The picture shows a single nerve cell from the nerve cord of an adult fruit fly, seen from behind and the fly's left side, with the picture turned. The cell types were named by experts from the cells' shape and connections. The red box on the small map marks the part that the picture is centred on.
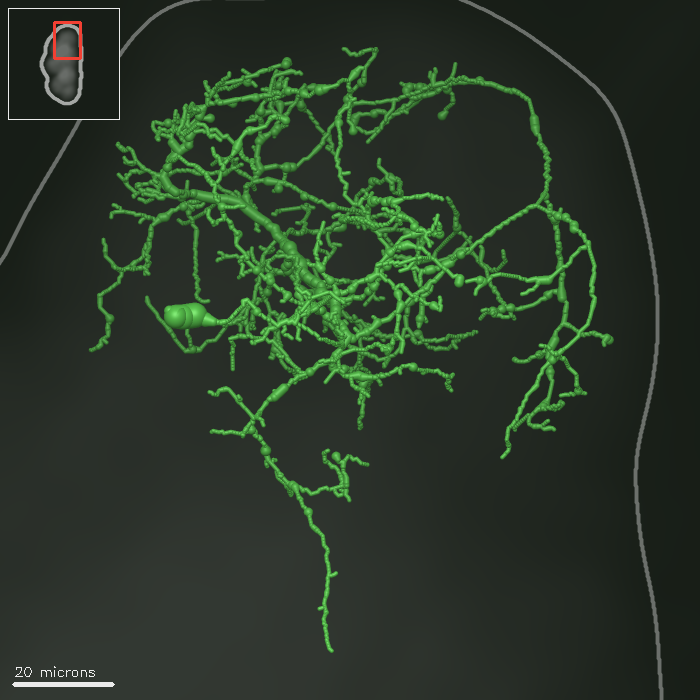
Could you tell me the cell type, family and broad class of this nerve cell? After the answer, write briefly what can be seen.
The cell type is IN04B009. Its family is hemilineage 04B. This is a nerve-cord intrinsic neuron. From top to bottom in the picture it spans about 120 microns. More than a hundred branch ends can be seen.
